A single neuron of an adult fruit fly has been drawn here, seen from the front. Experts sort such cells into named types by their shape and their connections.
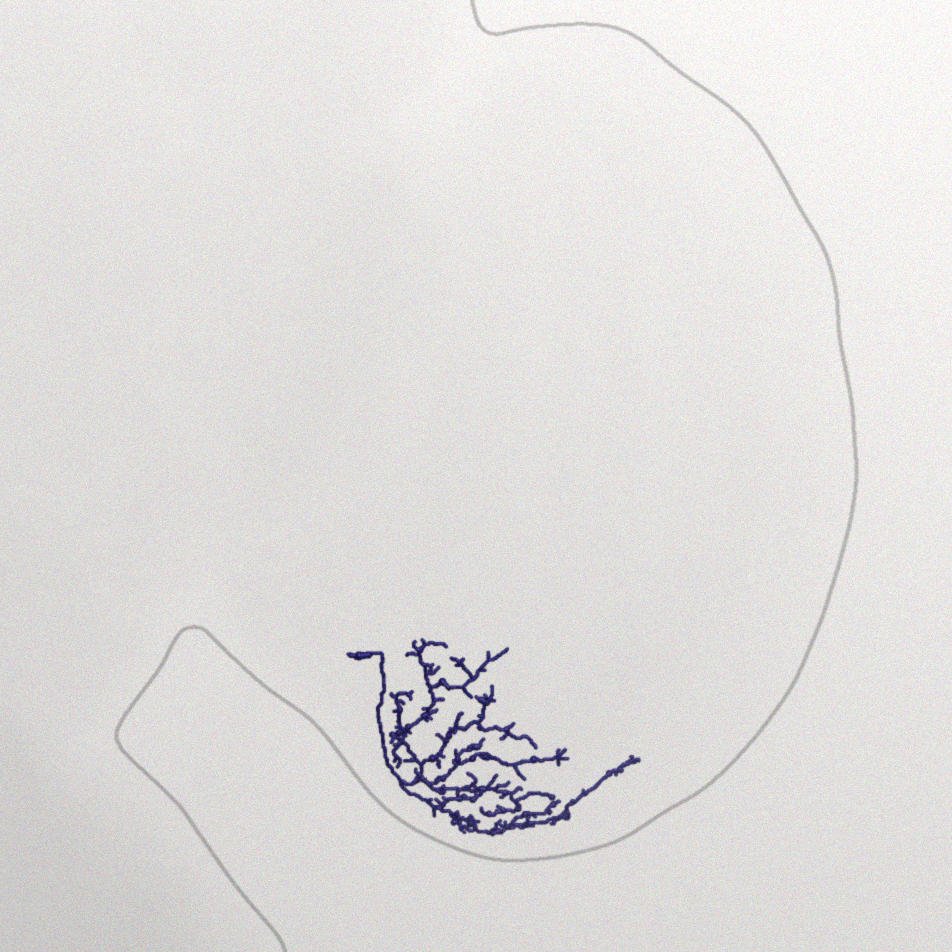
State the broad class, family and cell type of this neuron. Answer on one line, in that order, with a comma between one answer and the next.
optic-lobe intrinsic neuron, Cm, Cm11b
